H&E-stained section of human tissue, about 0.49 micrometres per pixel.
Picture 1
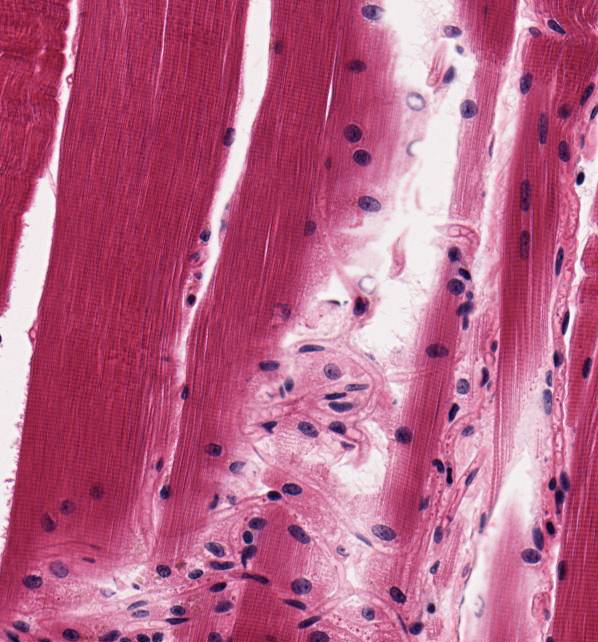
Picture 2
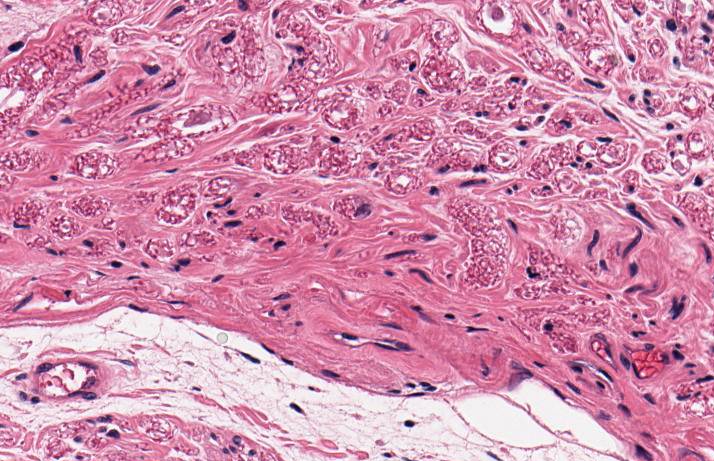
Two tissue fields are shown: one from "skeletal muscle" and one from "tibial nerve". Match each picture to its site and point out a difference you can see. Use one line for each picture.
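Picture 1 shows tissue from the skeletal muscle. The field is filled by long, parallel, unbranched muscle fibres cut lengthwise.
Picture 2 shows tissue from the tibial nerve. The upper two-thirds of the field is crowded with many small rounded bundles cut across, packed closely in dense stroma.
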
